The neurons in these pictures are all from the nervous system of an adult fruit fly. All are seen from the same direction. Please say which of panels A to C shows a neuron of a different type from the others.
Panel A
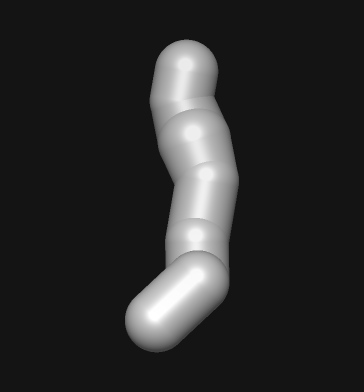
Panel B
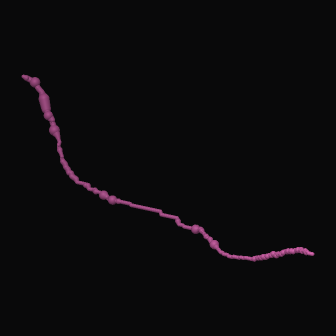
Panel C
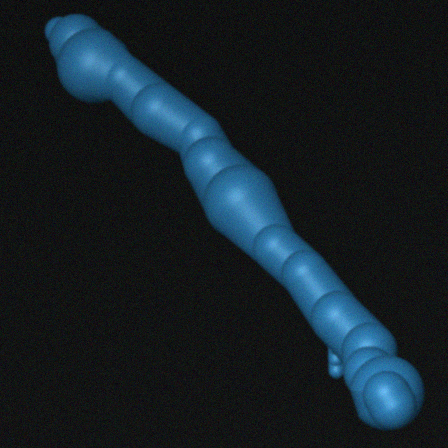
B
